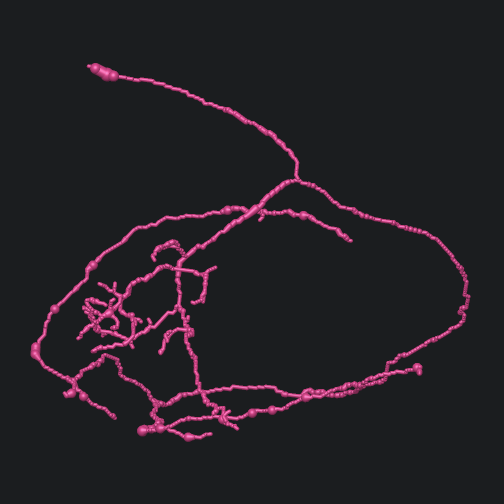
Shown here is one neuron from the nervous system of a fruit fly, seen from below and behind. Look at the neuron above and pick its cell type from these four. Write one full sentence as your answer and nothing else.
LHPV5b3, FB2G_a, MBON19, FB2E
It is LHPV5b3 that this neuron is, by cell type.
